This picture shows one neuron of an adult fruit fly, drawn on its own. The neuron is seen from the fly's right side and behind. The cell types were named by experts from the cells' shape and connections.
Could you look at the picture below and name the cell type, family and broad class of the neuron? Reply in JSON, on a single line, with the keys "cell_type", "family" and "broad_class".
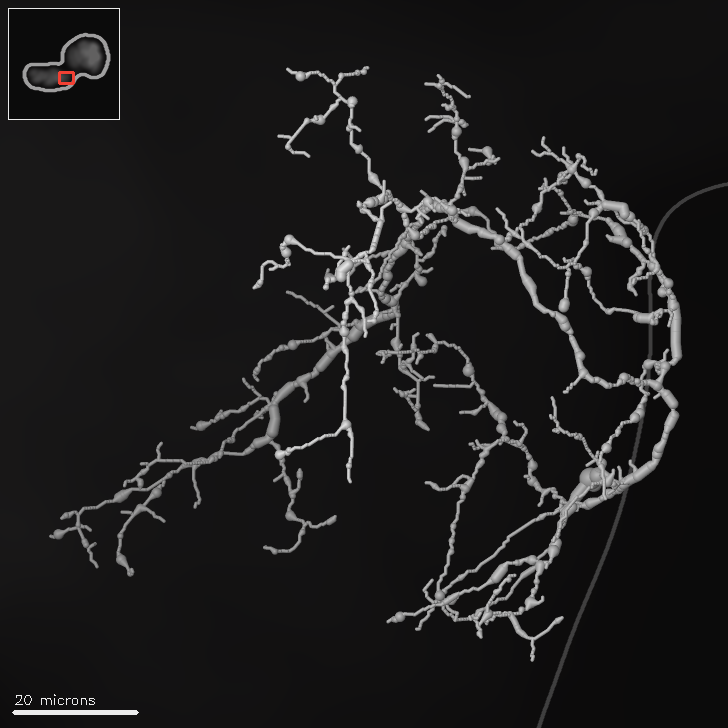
{"cell_type": "IN13A035", "family": "hemilineage 13A", "broad_class": "nerve-cord intrinsic neuron"}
